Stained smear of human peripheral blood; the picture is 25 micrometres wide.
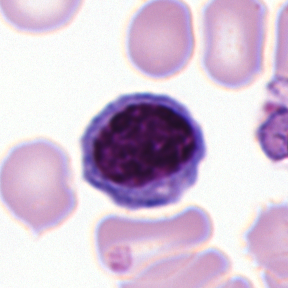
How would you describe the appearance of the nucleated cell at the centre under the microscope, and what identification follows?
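Nucleus: it fills most of the cell, and its chromatin is dark purple and coarsely clumped. Cytoplasm: blue, with its rim widest at the bottom of the cell. Name: normoblast.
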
